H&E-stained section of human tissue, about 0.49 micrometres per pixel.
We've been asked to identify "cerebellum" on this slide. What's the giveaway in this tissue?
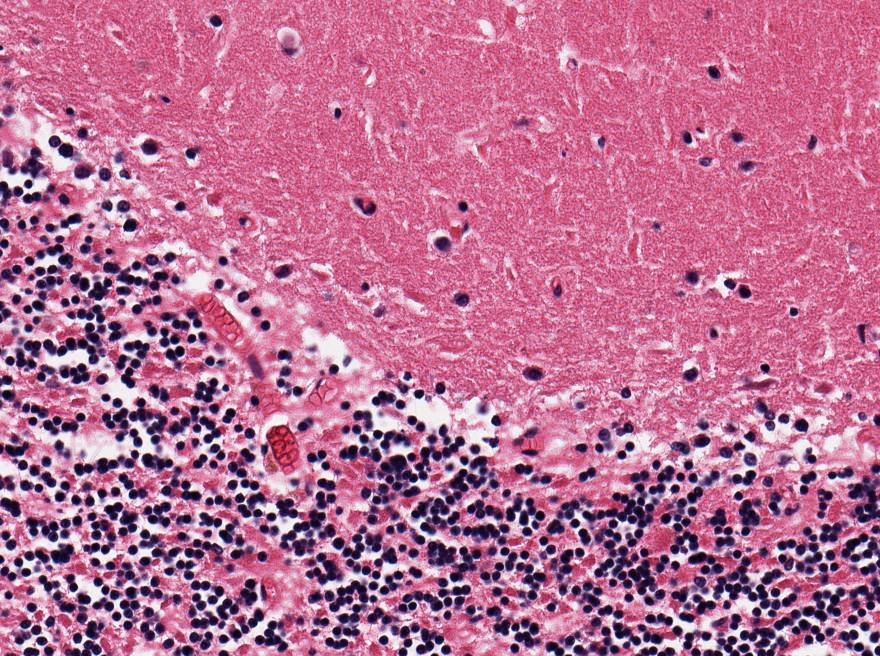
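Consistent with cerebellum: lower-left dark layer packed with small, round, darkly stained granule cell nuclei, scant visible cytoplasm.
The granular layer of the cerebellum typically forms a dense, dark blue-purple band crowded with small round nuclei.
Upper right: pale pink, finely fibrillary neuropil with sparse, scattered small nuclei; the two layers meet along a diagonal boundary. Not consistent: no large neuronal cell bodies along that boundary.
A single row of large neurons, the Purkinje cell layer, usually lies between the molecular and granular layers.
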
